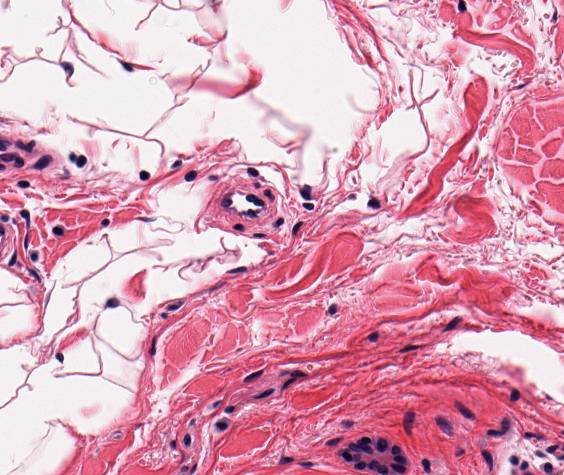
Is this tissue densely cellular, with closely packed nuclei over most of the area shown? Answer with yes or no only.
No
